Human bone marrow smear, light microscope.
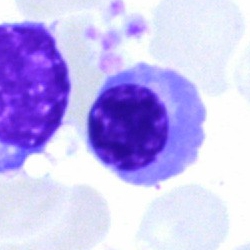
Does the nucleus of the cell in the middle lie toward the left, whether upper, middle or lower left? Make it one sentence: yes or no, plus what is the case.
Yes, to the right of the nucleus lies most of the cytoplasm.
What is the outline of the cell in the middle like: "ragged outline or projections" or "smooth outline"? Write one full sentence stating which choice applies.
The border of the cell is ragged or frayed, or shows projections, blebs or tags.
